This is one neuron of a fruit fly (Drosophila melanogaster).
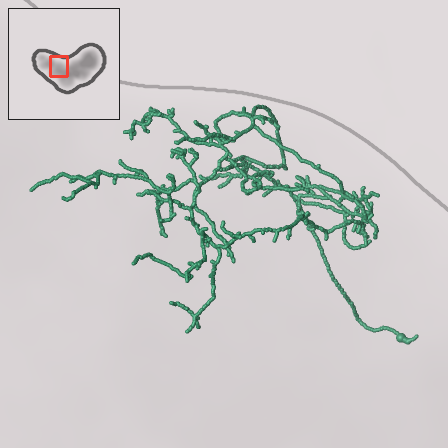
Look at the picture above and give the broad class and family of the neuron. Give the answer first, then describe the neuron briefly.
It is a nerve-cord intrinsic neuron. The family is hemilineage 08A. Its cell body lies at the lower right of the picture. The picture shows dozens of branch ends.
